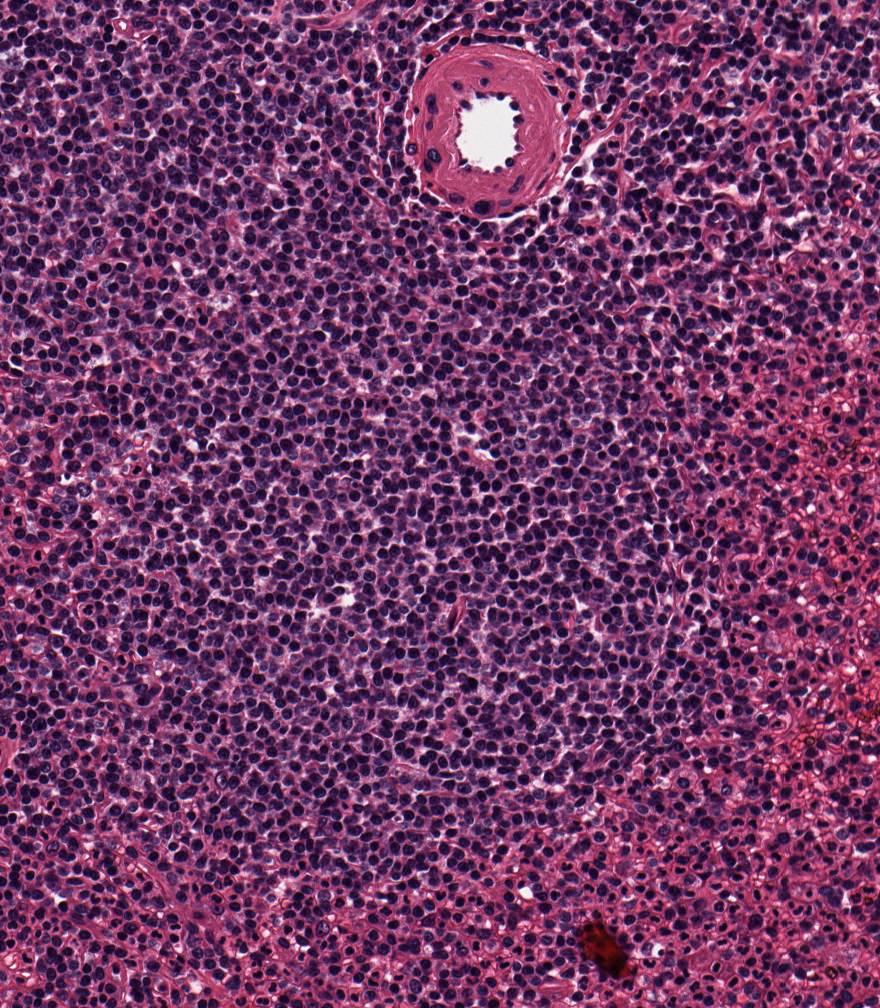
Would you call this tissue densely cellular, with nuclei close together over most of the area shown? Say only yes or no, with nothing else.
Yes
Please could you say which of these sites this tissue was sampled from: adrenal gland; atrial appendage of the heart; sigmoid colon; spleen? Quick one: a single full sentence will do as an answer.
The tissue studied in this section came from the spleen.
